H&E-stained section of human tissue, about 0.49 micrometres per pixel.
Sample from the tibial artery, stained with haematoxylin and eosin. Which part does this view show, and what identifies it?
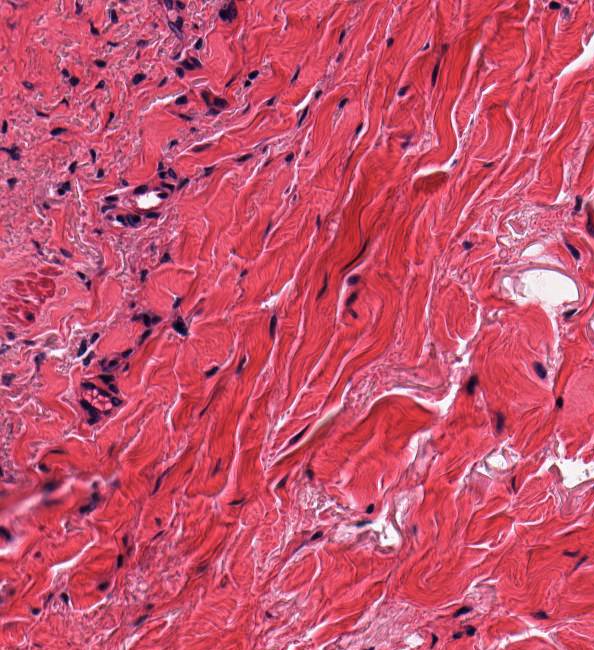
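Tunica adventitia is the part in view; thick, deeply eosinophilic collagen bundles with a wavy course fill most of the field.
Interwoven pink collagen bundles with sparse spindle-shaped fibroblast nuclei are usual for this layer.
Between the bundles lie small, dark, spindle-shaped nuclei.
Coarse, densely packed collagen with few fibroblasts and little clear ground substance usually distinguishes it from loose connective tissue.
A few small vessels lie in the looser tissue at the upper left.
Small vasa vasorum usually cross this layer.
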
